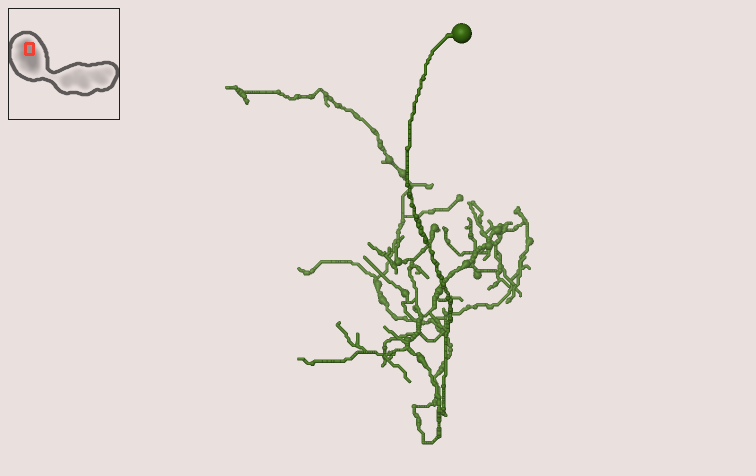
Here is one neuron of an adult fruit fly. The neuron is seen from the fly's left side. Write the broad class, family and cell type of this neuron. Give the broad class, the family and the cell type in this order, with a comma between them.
central-brain intrinsic neuron, hemilineage VPNp1_medial, PLP189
